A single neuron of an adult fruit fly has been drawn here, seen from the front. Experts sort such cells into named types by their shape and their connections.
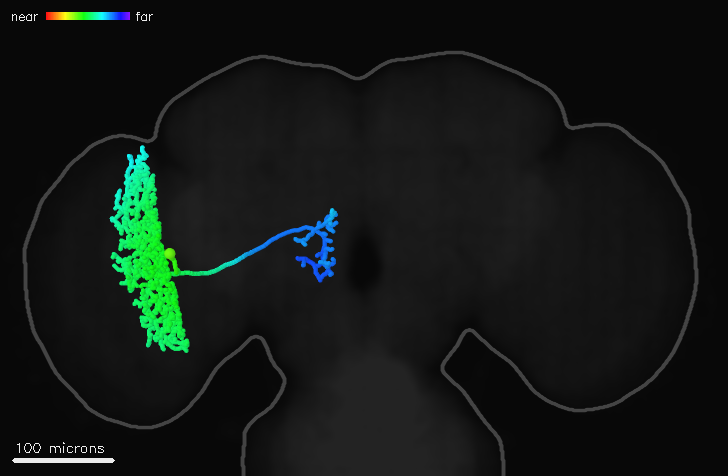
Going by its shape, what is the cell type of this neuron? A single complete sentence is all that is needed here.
This neuron has been assigned cell type MeVP9.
